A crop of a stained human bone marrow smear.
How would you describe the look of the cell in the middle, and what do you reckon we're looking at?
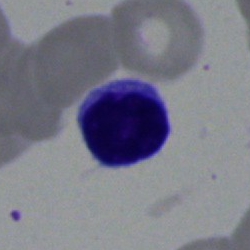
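Checking the chromatin first, it is dense and stains very dark purple. Within the nucleus, no nucleoli can be seen. Cytoplasm appears only as a very thin blue rim along the upper edge. Lastly, no granules are visible anywhere in the cell. The cell in the middle is a lymphocyte.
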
